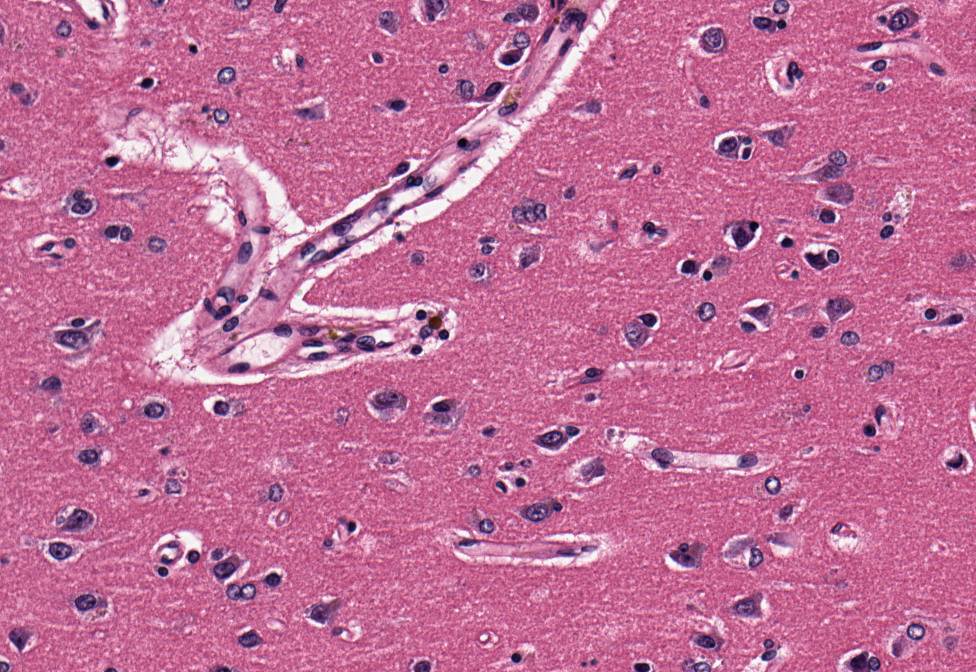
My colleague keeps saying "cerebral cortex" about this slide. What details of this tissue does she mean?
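Looking at this as cerebral cortex, I start with the background: a finely fibrillary, evenly pink matrix across the whole field.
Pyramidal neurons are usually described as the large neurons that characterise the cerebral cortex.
The scattered larger cells here, with round pale nuclei, visible nucleoli and a rim of pink cytoplasm, sit well with that. Among them lie many small round dark nuclei with little visible cytoplasm. I also note small golden-brown granules within the wall of the large vessel, and I simply record them as seen.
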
